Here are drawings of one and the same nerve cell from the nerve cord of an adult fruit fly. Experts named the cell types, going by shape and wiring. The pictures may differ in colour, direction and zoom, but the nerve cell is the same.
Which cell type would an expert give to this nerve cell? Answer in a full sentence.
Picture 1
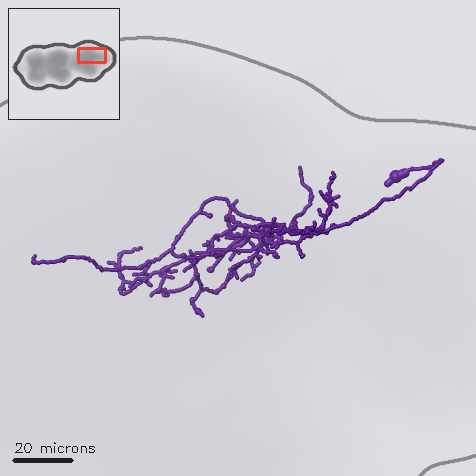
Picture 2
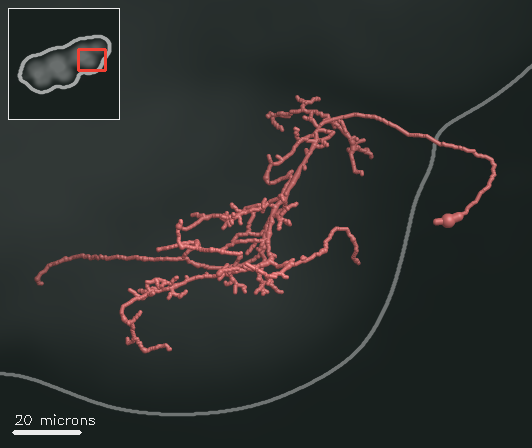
The cell type is IN20A.22A059.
